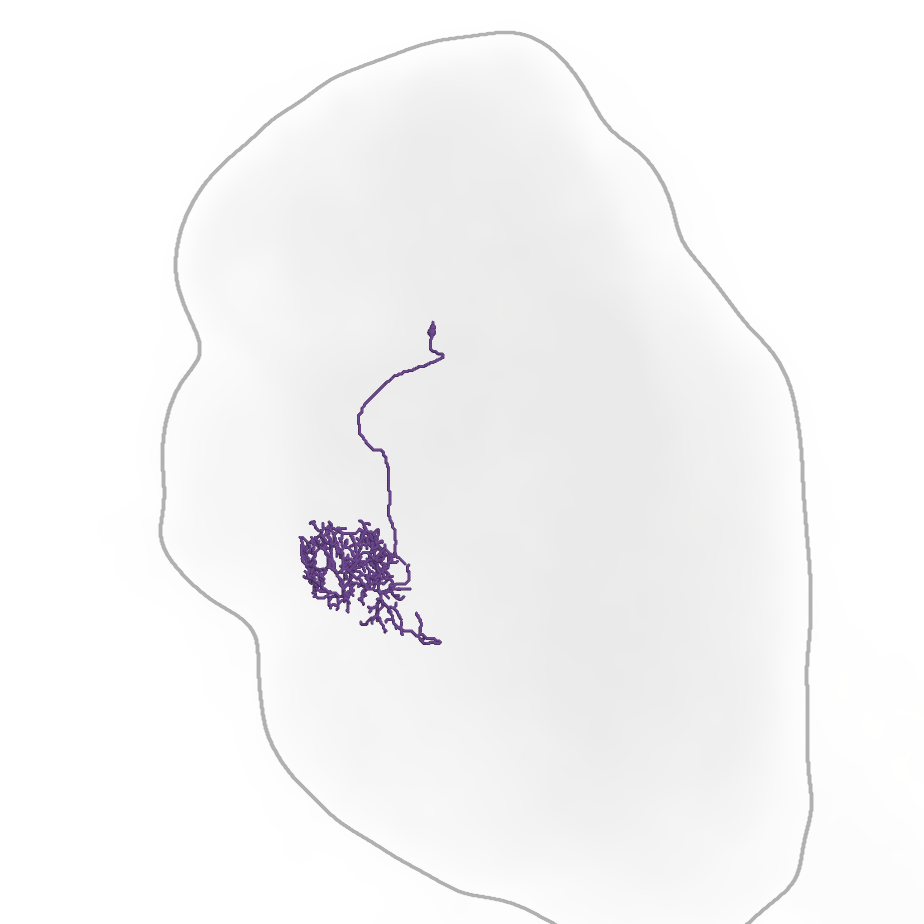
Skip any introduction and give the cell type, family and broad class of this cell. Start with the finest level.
AVLP423; hemilineage VLPl4_anterior; central-brain intrinsic neuron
